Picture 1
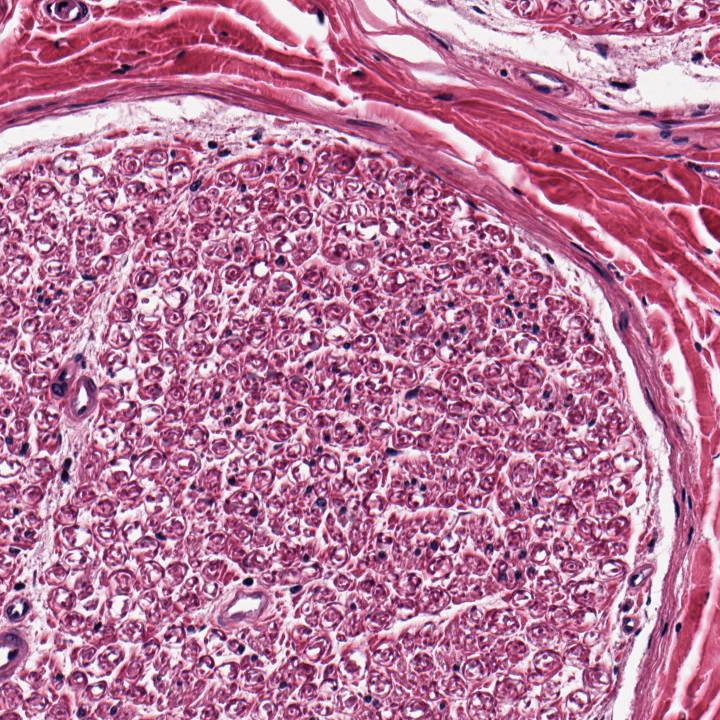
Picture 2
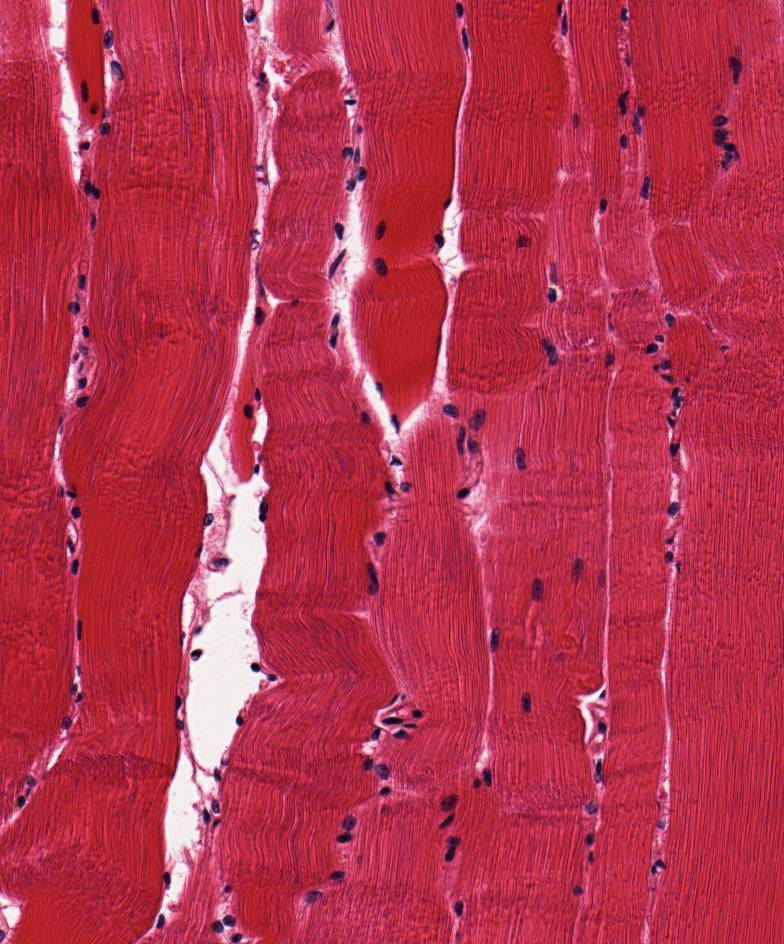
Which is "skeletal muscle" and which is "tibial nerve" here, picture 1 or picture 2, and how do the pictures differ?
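Tibial nerve: picture 1; skeletal muscle: picture 2. Structure: picture 1 is a large rounded bundle packed with small round profiles cut in cross-section; picture 2 has separate unbranched fibres side by side, with fine cross-striations. Nuclei: in the nerve, small dark nuclei are scattered sparsely and fairly evenly among the fibres; in the muscle, most are dark, flattened and along fibre edges. Extras: a thin sheath of flattened layers with elongated nuclei wraps the bundle's upper and right edges, and the muscle fibre cytoplasm is deep red.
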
